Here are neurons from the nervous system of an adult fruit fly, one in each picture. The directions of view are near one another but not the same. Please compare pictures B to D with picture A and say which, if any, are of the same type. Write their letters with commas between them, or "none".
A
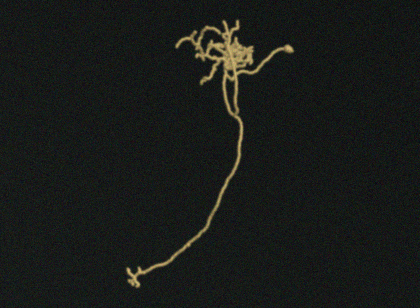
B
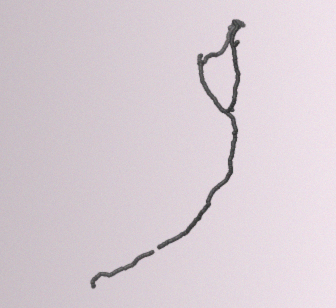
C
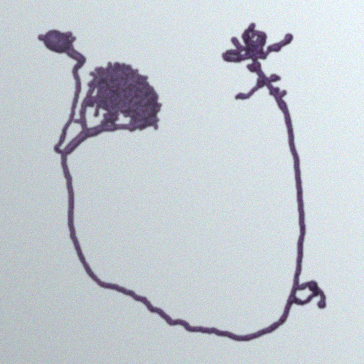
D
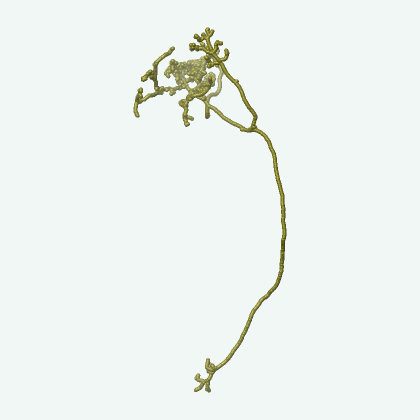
B, D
